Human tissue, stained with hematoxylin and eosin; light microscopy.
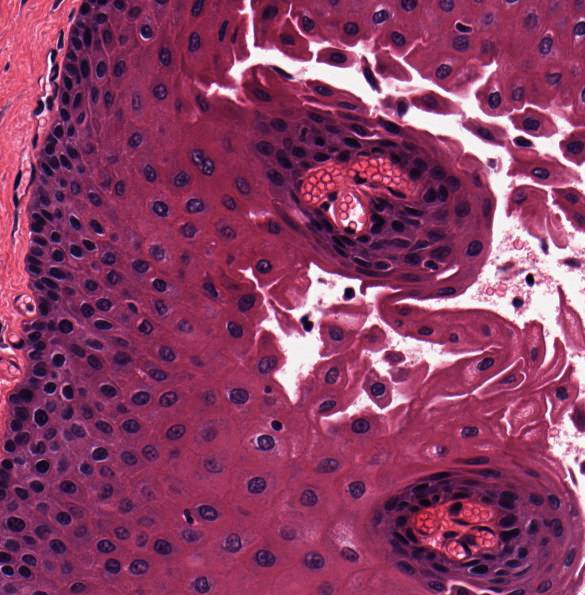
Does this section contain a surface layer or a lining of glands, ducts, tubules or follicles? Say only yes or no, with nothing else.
Yes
